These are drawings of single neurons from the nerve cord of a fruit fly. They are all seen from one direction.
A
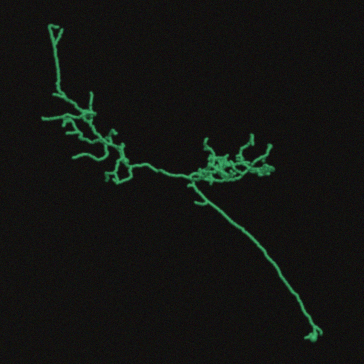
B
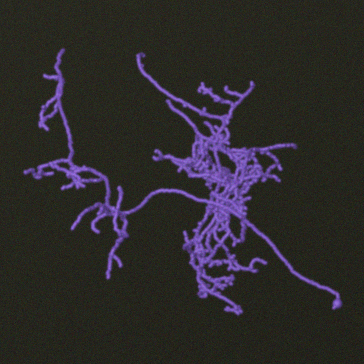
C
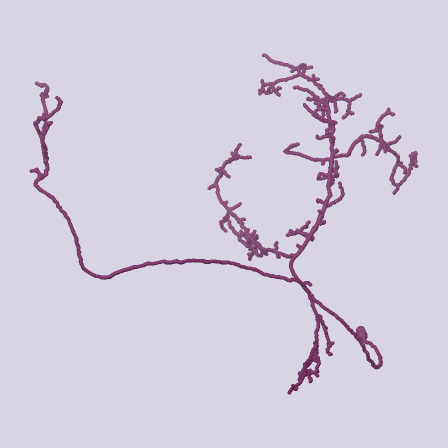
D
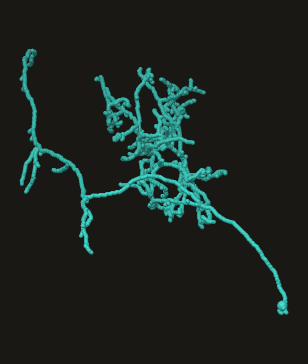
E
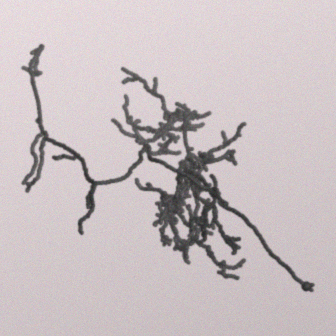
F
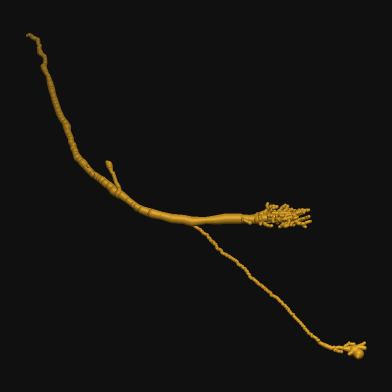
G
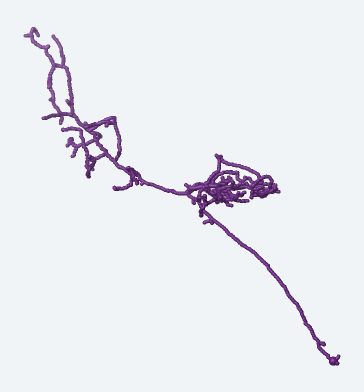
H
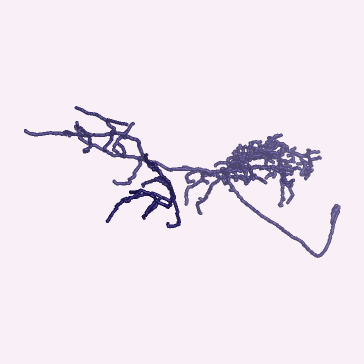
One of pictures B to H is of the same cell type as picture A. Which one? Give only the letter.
G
